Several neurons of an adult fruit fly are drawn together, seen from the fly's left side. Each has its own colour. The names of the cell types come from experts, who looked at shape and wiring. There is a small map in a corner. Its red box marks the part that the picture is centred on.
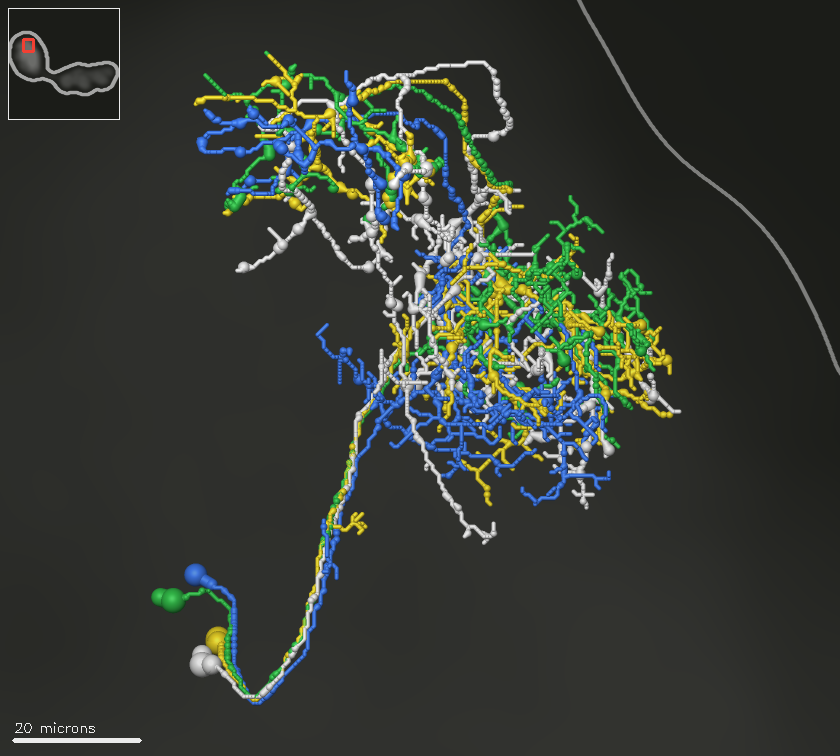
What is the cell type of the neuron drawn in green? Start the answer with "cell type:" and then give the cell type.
cell type: CB1629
